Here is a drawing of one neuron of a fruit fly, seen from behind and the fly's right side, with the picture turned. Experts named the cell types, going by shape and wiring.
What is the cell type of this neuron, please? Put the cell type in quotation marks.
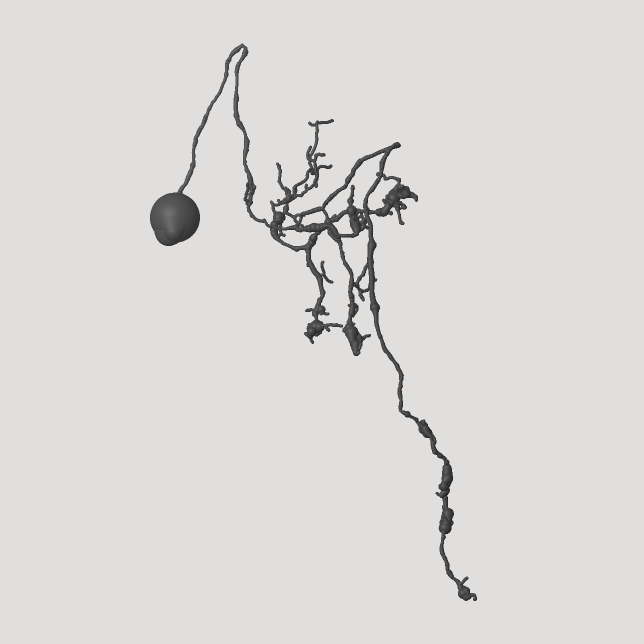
"Dm2"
